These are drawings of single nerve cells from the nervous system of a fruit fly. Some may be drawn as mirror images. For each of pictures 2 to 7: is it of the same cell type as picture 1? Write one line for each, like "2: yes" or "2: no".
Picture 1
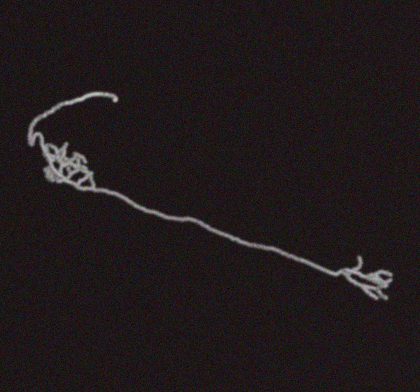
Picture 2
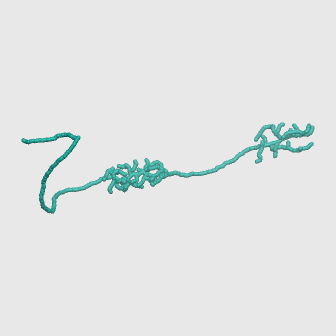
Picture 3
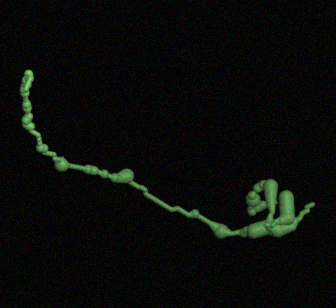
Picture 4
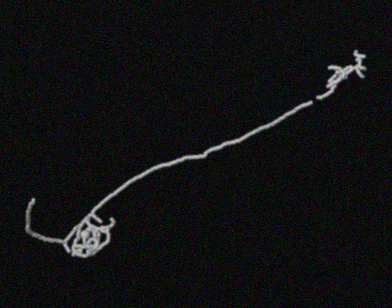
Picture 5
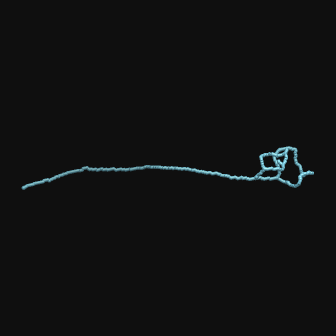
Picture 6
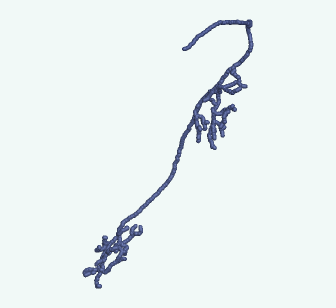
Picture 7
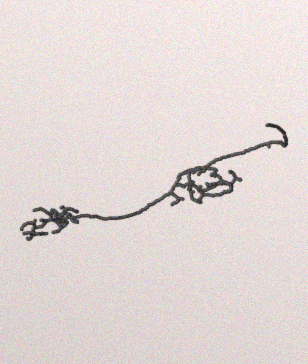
2: no
3: yes
4: yes
5: yes
6: no
7: no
